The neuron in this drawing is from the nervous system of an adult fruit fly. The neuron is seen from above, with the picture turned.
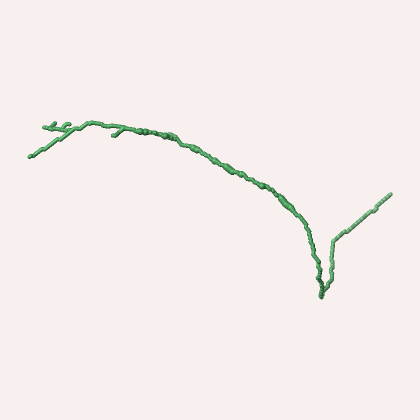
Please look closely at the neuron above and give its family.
class mechanosensory tactile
